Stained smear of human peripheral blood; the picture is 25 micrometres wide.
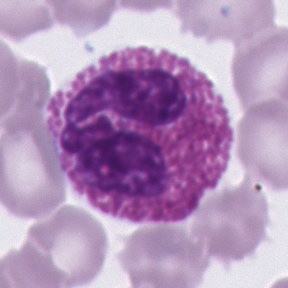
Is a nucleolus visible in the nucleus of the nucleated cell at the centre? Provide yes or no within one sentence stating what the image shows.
No, no nucleoli are visible anywhere in the nucleus of this cell.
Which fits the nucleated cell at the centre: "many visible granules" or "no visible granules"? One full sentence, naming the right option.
Many granules are visible within its cytoplasm.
